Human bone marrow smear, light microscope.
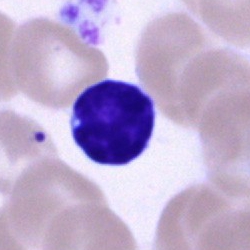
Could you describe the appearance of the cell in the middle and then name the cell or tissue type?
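The nucleus occupies almost the entire cell. Its chromatin is dense and dark purple, with a few slightly paler patches. No nucleoli can be seen in the nucleus, and no granules are seen in the cell. This cell is a lymphocyte.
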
